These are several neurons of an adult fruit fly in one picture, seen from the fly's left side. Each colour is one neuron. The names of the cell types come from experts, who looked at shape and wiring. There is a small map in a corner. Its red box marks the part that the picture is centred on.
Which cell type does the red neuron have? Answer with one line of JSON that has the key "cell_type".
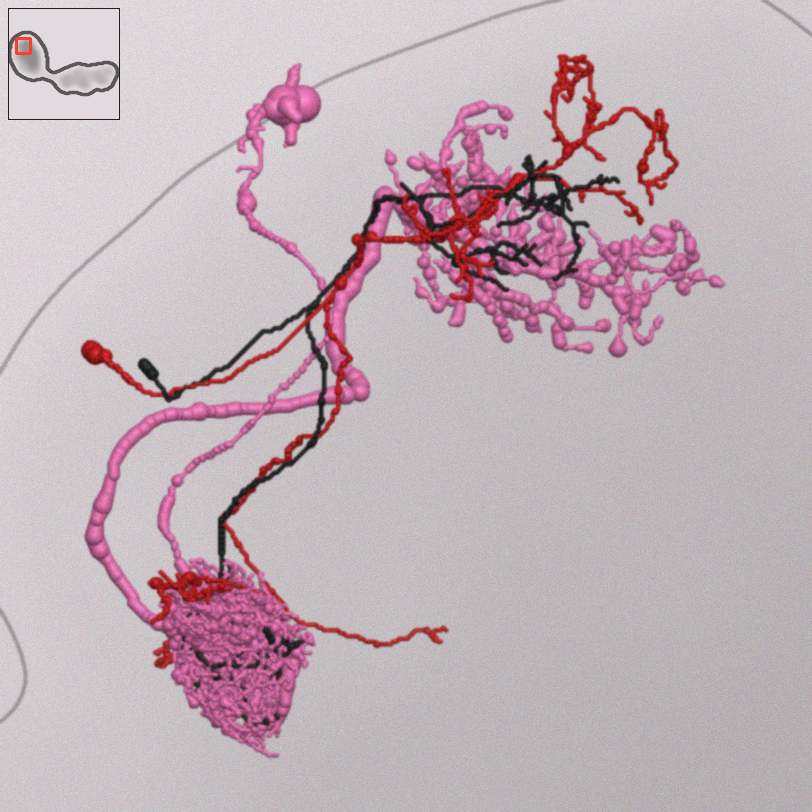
{"cell_type": "PAM09"}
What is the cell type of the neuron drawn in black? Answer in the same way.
{"cell_type": "PAM04"}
